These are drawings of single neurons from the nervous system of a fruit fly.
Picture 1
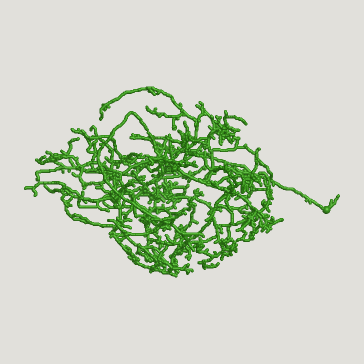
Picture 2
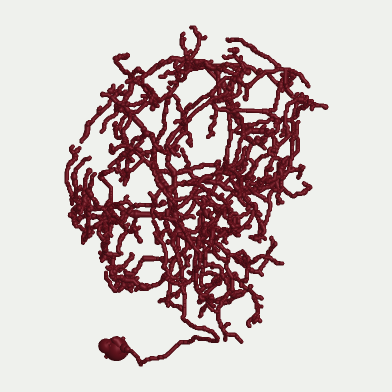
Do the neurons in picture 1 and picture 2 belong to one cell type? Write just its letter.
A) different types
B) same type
B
